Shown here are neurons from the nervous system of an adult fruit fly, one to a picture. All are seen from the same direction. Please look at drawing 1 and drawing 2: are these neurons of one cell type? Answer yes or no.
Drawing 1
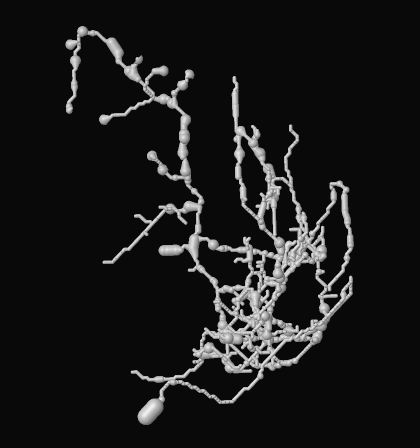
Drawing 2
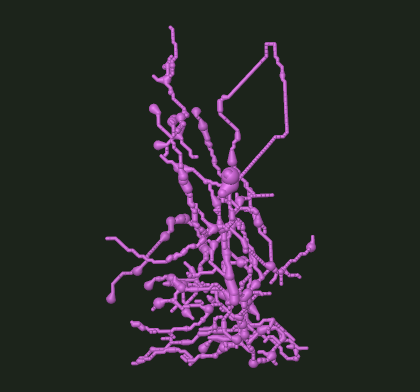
yes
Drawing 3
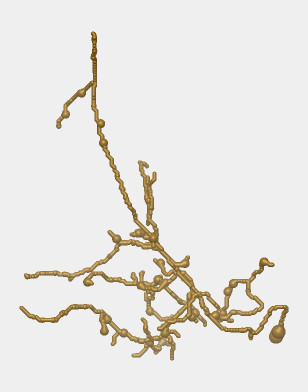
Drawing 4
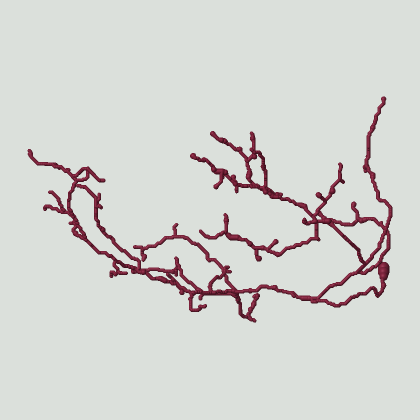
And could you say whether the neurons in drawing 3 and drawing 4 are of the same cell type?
no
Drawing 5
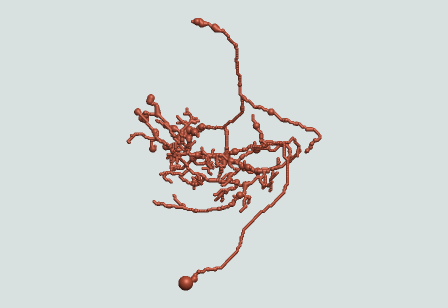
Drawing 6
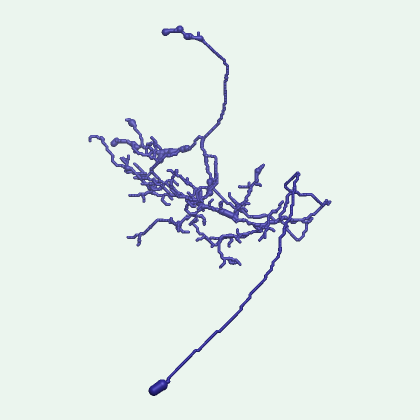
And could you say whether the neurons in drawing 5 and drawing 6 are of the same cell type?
yes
